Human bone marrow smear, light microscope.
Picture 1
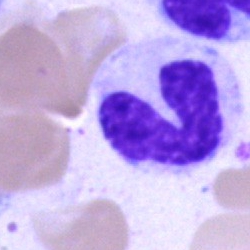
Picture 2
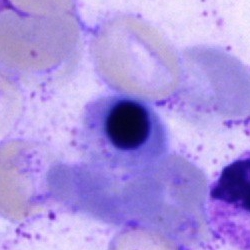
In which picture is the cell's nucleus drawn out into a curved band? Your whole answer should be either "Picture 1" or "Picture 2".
Picture 1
